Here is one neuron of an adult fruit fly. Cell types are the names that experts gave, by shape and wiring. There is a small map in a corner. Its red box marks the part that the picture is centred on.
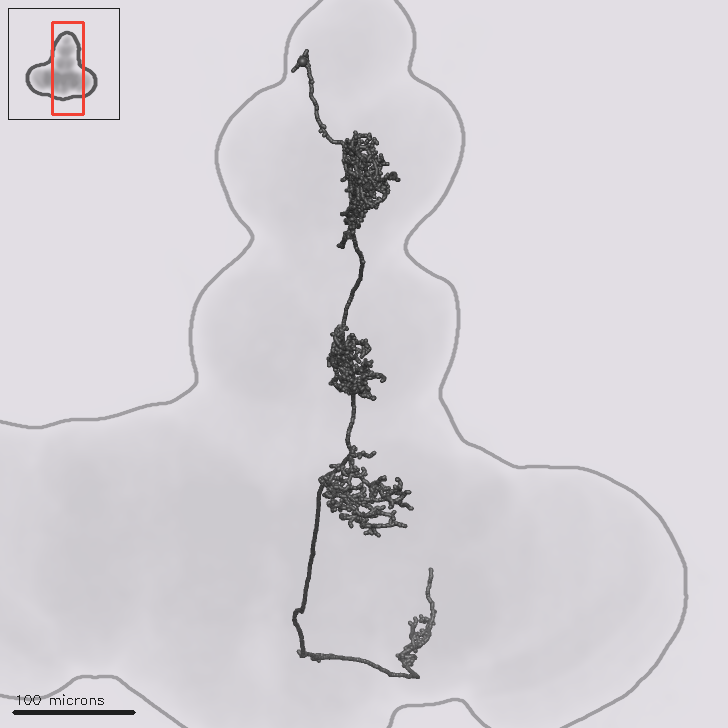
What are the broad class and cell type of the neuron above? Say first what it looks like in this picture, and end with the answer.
Its cell body lies at the top of the picture. From top to bottom in the picture it spans about 550 microns. This is an ascending neuron. It is of cell type ANXXX027.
